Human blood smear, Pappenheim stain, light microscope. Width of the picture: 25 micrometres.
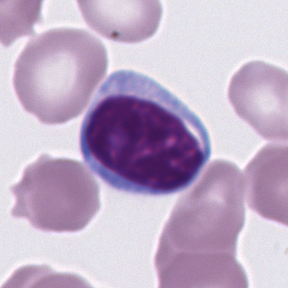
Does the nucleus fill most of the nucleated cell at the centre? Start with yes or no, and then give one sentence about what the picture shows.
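Yes. The cytoplasm forms a narrow pale blue rim around the nucleus.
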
